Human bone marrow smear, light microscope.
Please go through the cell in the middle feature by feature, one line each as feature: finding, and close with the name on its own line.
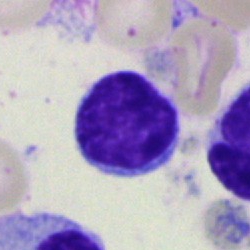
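Cytoplasm width: a thin rim, widest along the bottom of the cell
Cytoplasm colour: blue
Granules: none seen in the cytoplasm
Neighbour: another nucleated cell close on the right, cut off by the picture edge
Cell: lymphocyte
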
